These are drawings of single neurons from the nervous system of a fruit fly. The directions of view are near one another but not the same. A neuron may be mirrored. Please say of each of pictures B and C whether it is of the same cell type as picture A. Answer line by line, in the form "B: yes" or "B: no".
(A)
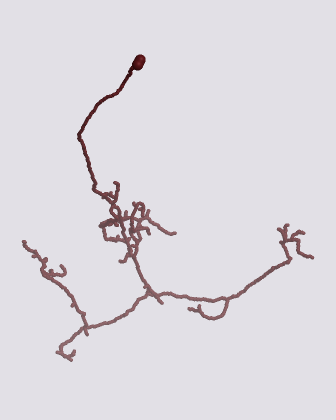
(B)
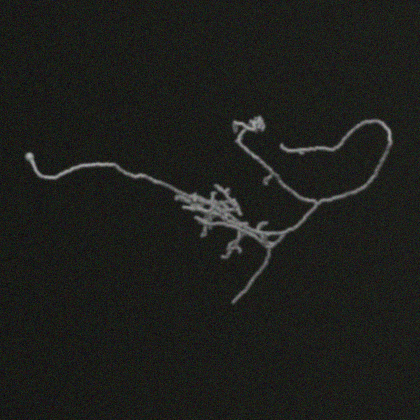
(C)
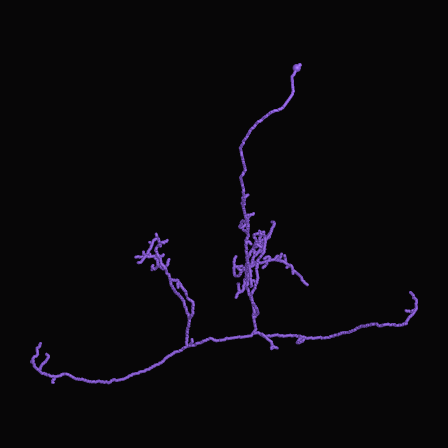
B: yes
C: yes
